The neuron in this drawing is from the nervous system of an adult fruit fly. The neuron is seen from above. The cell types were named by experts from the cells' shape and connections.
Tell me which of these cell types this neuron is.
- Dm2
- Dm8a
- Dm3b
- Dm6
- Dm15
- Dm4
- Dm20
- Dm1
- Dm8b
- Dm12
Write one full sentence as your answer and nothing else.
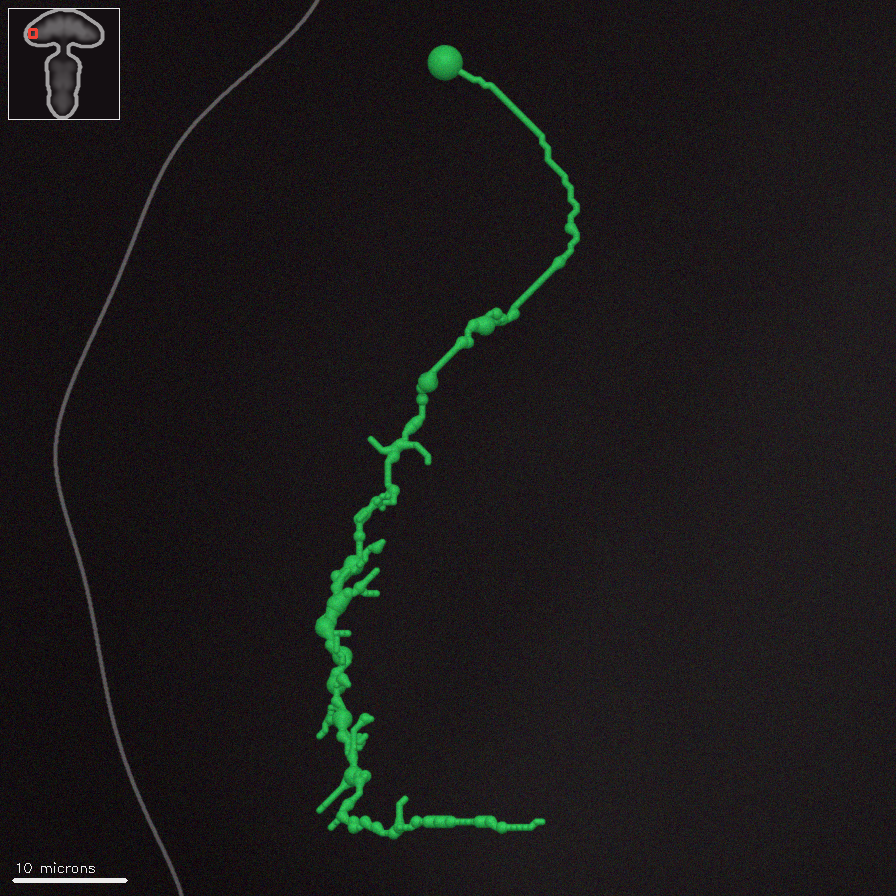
A cell of type Dm3b is what this neuron is.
